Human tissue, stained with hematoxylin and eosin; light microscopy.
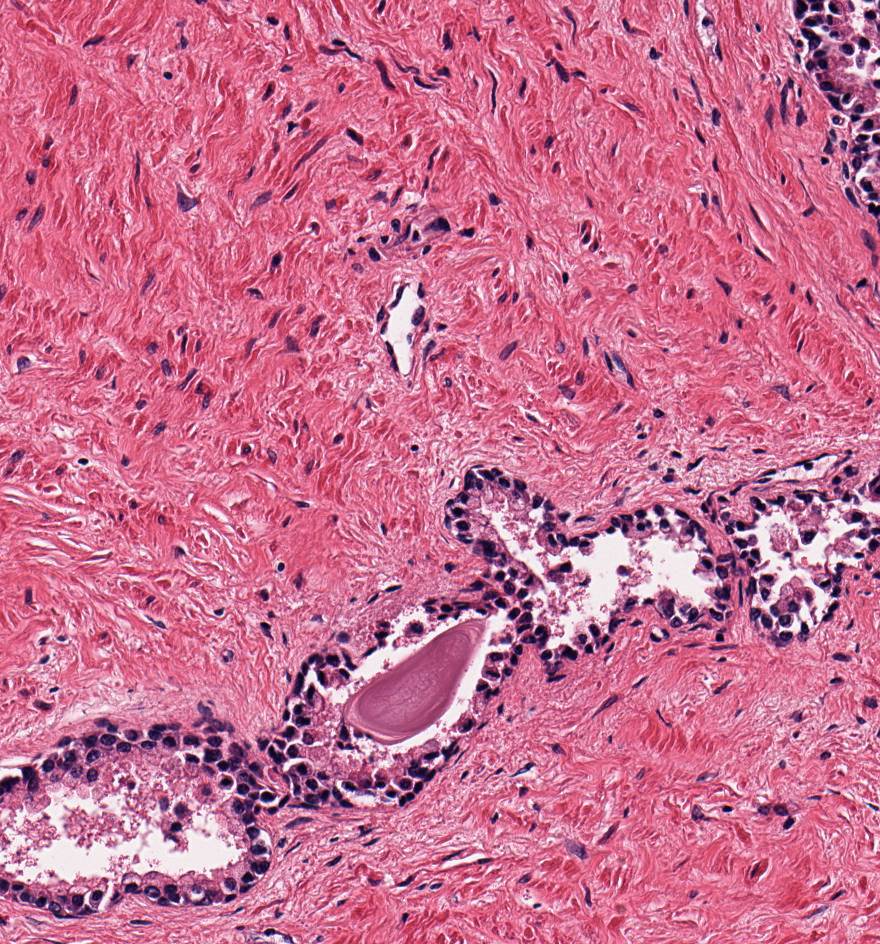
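Prostate, haematoxylin and eosin. Stroma dense pink fibrous tissue with scattered spindle cells bearing elongated dark nuclei. Glands irregular in outline, small epithelial folds and tufts projecting into lumens. Most lumens largely empty apart from pale wispy pink material. Small slit-like empty space in stroma near middle of upper half.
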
